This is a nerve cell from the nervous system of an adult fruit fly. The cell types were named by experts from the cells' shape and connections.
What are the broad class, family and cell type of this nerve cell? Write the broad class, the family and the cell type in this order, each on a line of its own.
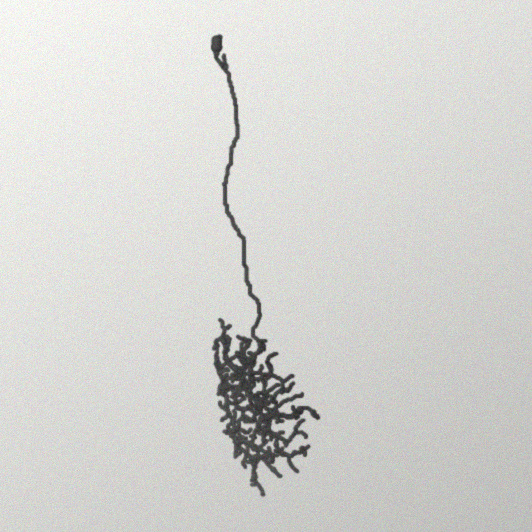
optic-lobe intrinsic neuron
Pm
Pm5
